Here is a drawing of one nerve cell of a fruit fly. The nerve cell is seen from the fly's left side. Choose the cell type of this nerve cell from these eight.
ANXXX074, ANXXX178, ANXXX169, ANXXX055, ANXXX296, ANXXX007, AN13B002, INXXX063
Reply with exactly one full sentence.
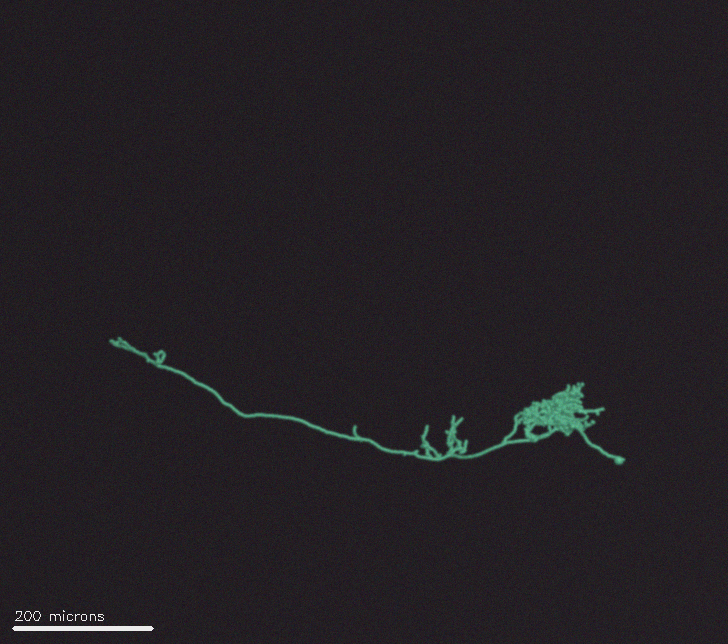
So far as cell type goes, this nerve cell is INXXX063.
